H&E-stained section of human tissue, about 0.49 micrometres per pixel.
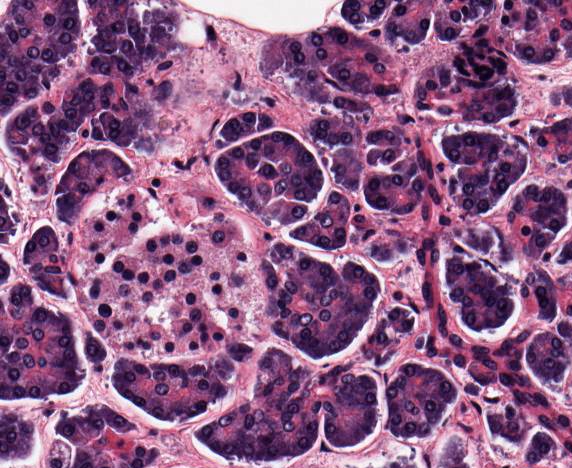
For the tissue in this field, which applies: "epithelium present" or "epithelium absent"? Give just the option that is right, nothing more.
Epithelium present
